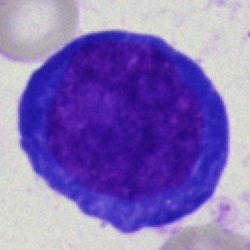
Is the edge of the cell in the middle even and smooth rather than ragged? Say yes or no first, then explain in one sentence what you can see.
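No. The cell edge is slightly uneven, with small bulges along the lower border.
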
